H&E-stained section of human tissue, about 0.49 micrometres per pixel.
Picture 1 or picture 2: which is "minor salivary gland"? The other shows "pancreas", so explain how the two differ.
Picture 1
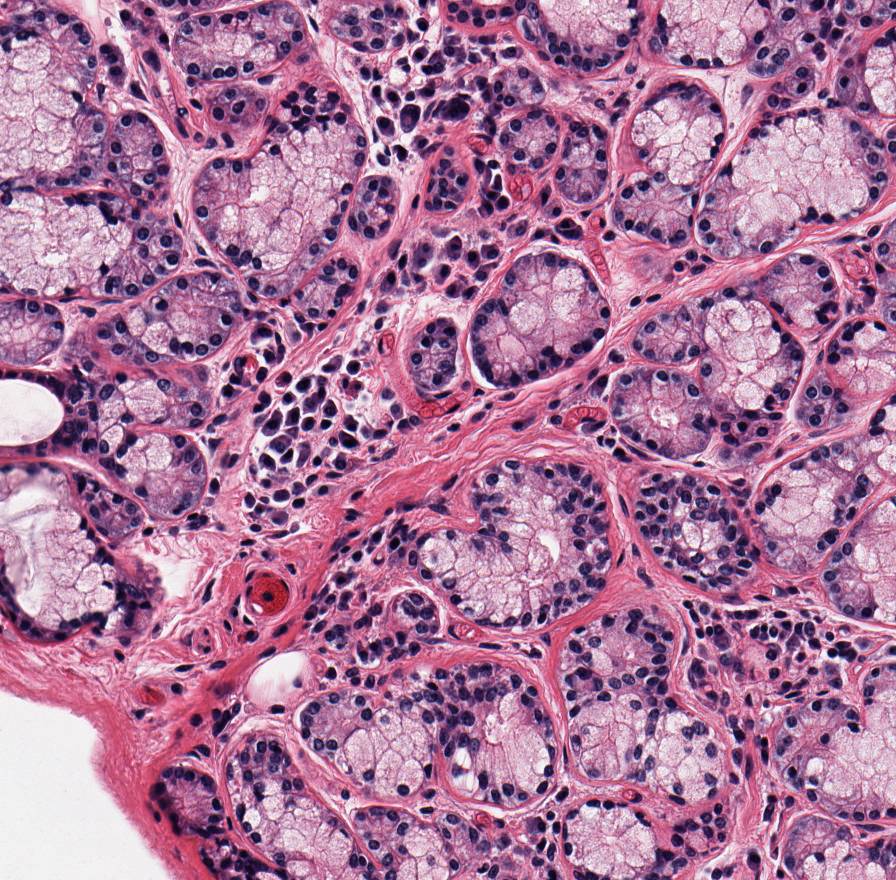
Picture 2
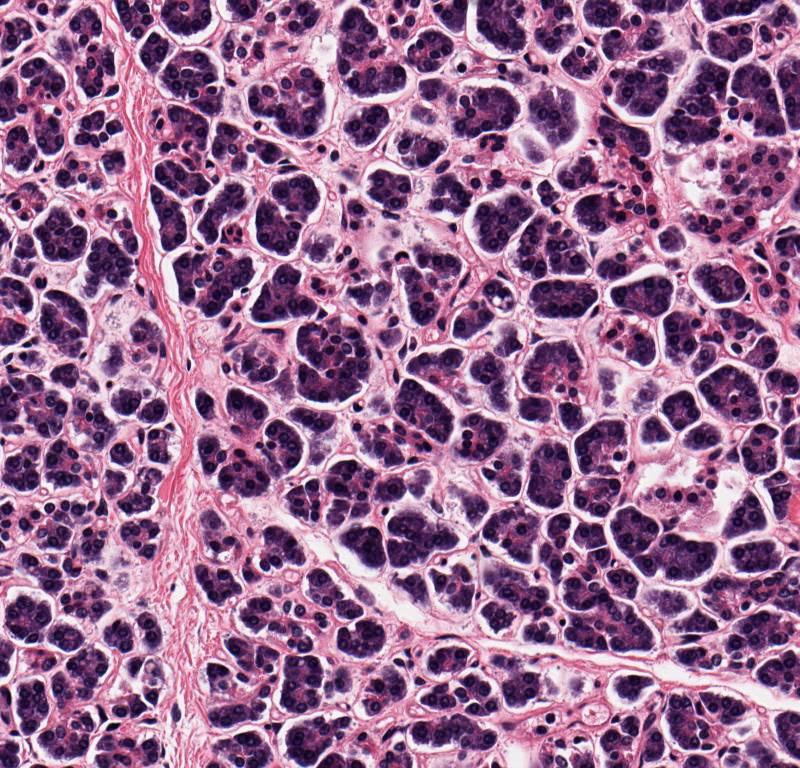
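In picture 1 the tissue is minor salivary gland; in picture 2 it is pancreas. Rounded salivary units are parted by thin pink bands of fibrous tissue, while the pancreatic acini are closely packed, rounded to polygonal clusters between thin strands of connective tissue, with a wavy band of pink collagen running vertically down the left. Most cells in picture 1 have pale, foamy, bubbly cytoplasm typical of mucous cells, whereas most acinar cells in picture 2 are deeply basophilic and purple.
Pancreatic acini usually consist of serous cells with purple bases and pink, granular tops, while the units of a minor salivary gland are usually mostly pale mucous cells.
The nuclei differ as well: small, dark and pressed flat against the cell bases in the salivary gland, round, dark and fairly uniform in the pancreas. In the septa of picture 1 lie small blood vessels containing red blood cells, a round one at the lower left.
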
